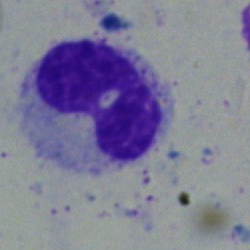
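Band neutrophil, the central cell in a stained human bone marrow smear. Its kidney-shaped nucleus, with the indentation facing the lower left, sits toward the upper part of the cell, so most of the cytoplasm lies at the lower left. Near the middle of the nucleus is a single small white clear spot. The cytoplasm holds only fine, faint lilac granules.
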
